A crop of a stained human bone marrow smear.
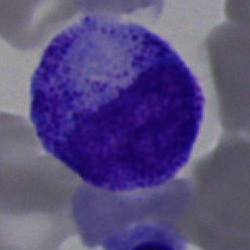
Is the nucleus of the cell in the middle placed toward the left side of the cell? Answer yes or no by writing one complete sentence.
No, rather than to the right, most cytoplasm lies to the left of the nucleus.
